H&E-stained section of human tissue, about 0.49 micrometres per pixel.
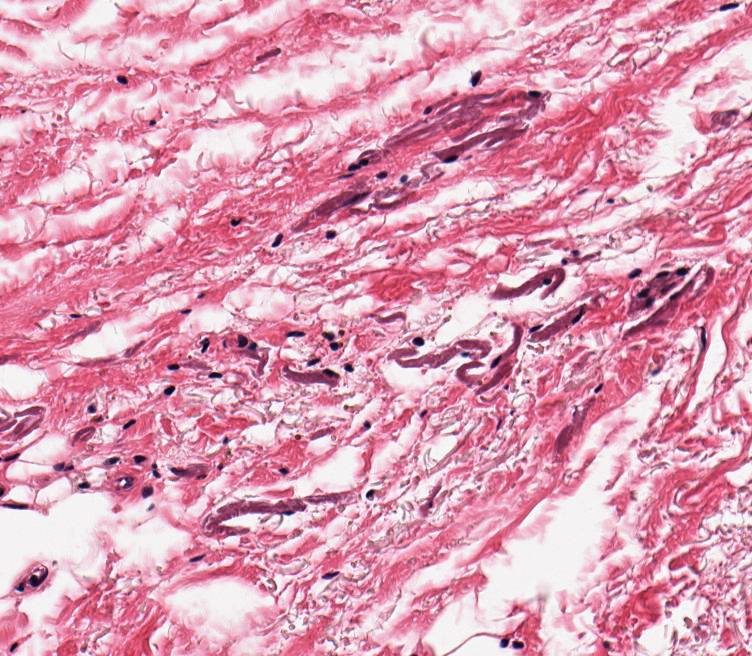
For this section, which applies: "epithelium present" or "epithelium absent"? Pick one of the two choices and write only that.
Epithelium absent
